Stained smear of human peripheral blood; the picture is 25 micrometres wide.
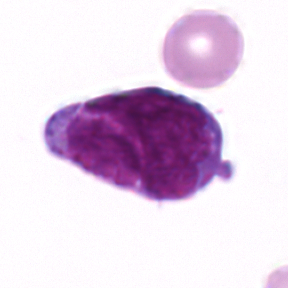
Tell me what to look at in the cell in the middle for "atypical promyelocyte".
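In this atypical promyelocyte, the nucleus fills most of the cell, and a curved crease runs from top to bottom through its middle.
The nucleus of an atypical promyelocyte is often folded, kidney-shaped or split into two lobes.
The crease goes with the name, since it folds the nucleus through the middle. The other features are simply seen: densely stained, dark purple chromatin, a small round knob projecting from the right edge of the cell, and a size of about 17 by 10 micrometres.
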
